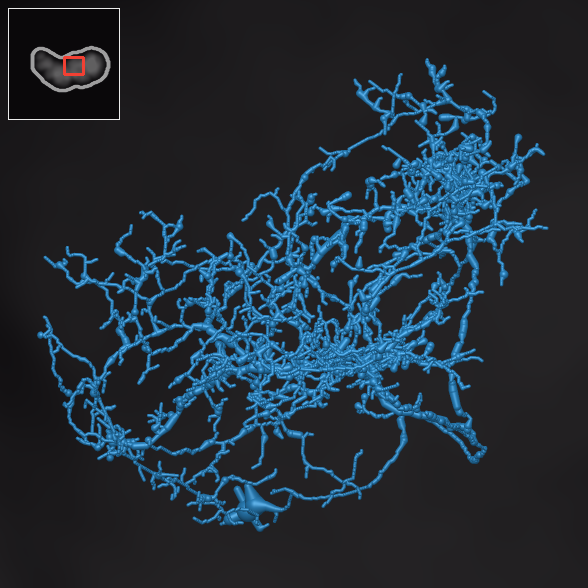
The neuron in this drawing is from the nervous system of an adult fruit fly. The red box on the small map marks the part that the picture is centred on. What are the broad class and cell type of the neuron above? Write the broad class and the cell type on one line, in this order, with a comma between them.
central-brain intrinsic neuron, CL064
